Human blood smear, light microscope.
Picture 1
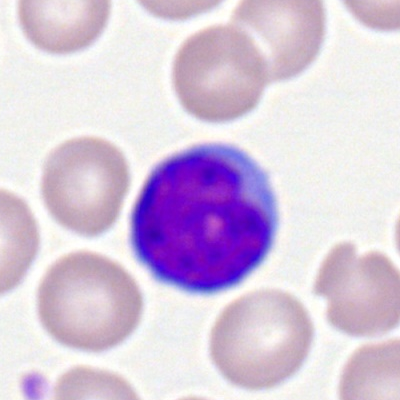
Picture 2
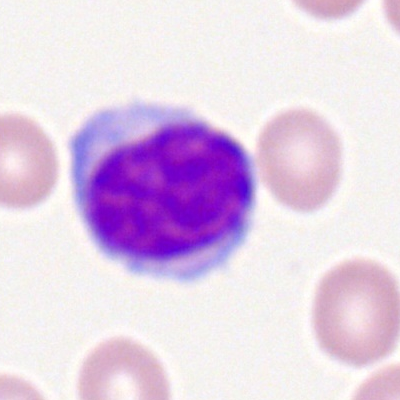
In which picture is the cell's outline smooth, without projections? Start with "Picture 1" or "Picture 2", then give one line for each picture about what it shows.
Picture 1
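Picture 1: The outline of the cell is round and smooth.
Picture 2: The cell outline is slightly irregular, with a ragged edge at the upper left.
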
